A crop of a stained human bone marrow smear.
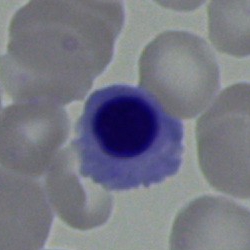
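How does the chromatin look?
Very dark and dense, with no visible pattern.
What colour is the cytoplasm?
Blue-purple, with no visible granules.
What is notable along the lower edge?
It is ragged and scalloped.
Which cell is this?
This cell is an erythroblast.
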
